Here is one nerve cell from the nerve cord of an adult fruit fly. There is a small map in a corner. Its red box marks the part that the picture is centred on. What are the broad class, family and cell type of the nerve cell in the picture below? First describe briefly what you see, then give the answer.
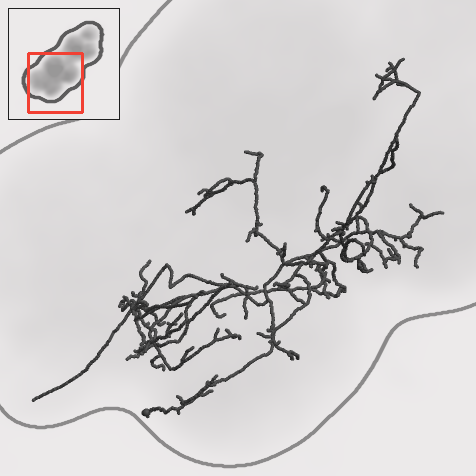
Dozens of branch ends can be seen. In this view it is about as wide as it is tall. Its broad class is ascending neuron. Its family is hemilineage 04B. The cell type is AN04B051.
